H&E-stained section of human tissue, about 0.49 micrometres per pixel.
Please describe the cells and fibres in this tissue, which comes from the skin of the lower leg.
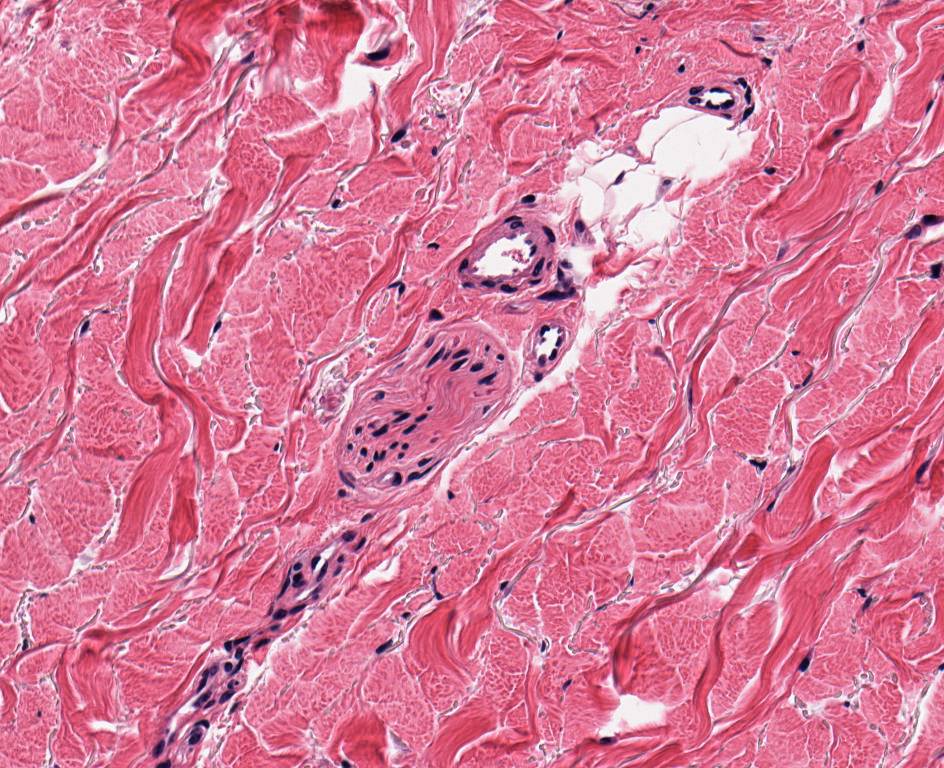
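Eosinophilic fibre bundles, interwoven and cut in many planes, some transversely and some lengthwise, fill the whole field. Between the bundles lie sparse nuclei, small, dark and elongated. Just below the centre is an oval small nerve bundle of wavy fibres with elongated nuclei, wrapped by a thin sheath. Just above and to its right are small thin-walled vessels with empty lumens.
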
